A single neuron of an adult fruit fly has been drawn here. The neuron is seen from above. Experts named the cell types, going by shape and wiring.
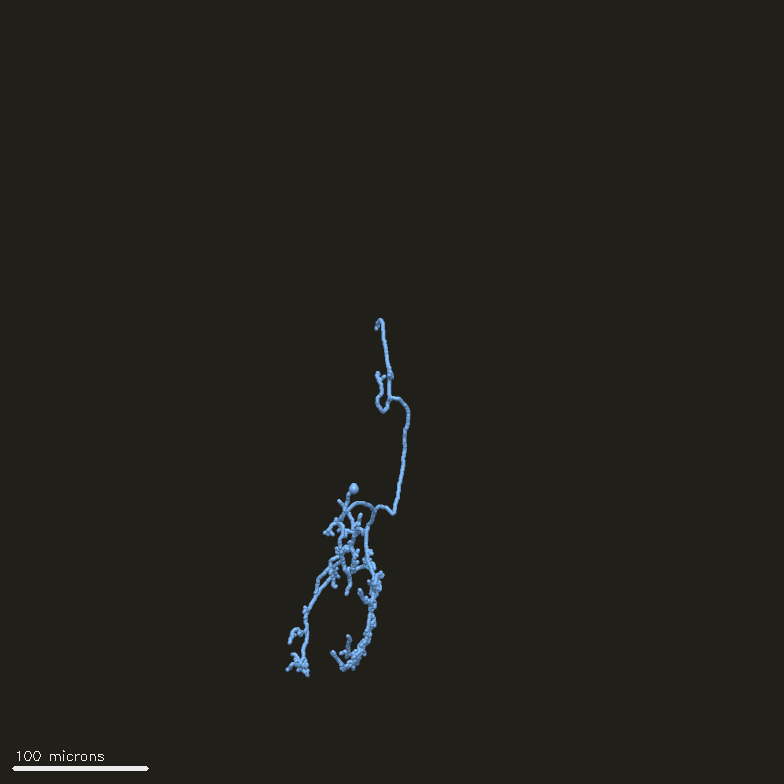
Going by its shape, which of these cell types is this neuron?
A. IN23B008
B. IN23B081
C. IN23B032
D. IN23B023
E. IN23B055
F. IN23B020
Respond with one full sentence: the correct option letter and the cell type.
The neuron's cell type is IN23B055, which is option E.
